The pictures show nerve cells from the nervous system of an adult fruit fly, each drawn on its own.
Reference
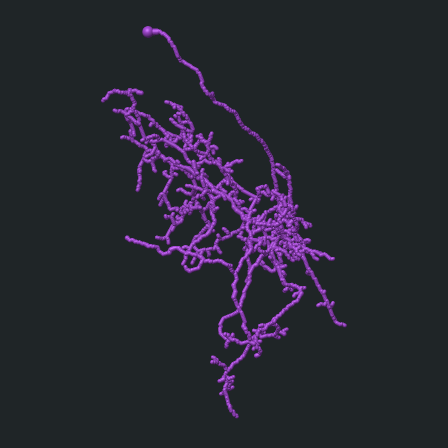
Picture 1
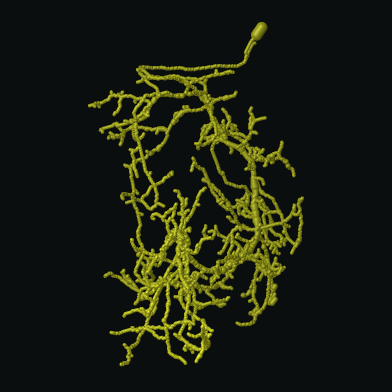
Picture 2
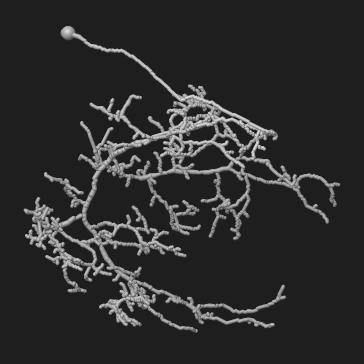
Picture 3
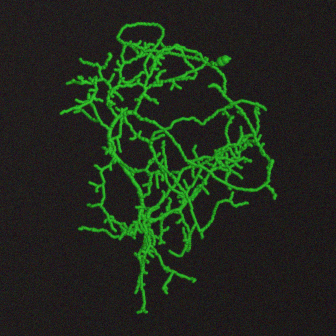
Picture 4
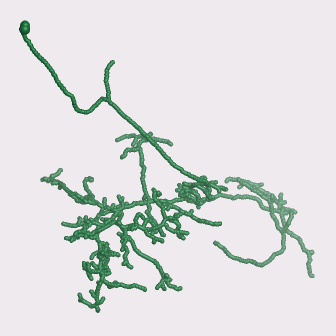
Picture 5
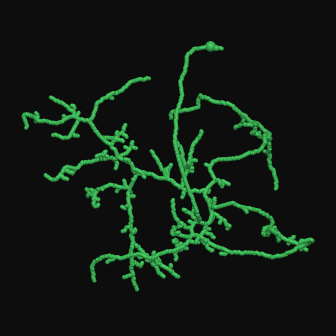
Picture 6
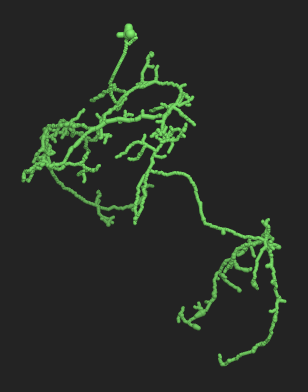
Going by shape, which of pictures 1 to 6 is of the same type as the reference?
Picture 5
